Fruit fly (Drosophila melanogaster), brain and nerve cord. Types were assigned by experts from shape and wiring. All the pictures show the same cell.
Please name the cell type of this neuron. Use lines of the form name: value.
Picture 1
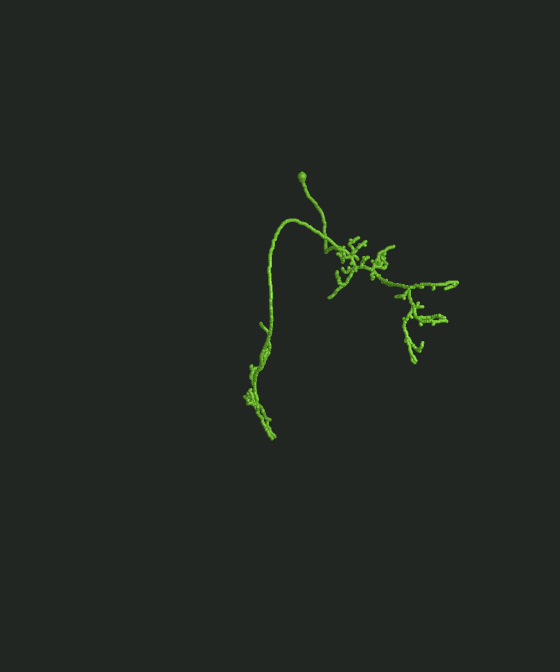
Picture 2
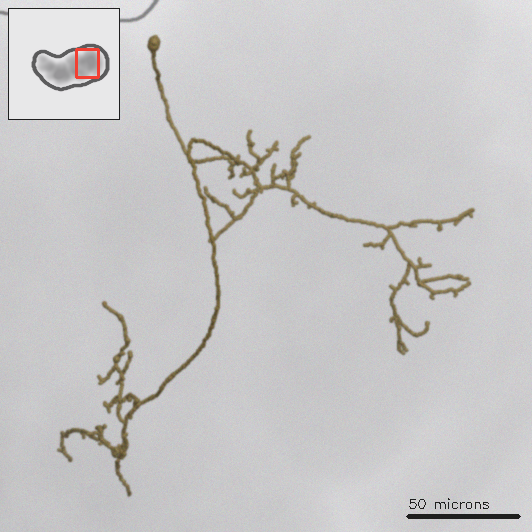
cell type: CB4231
